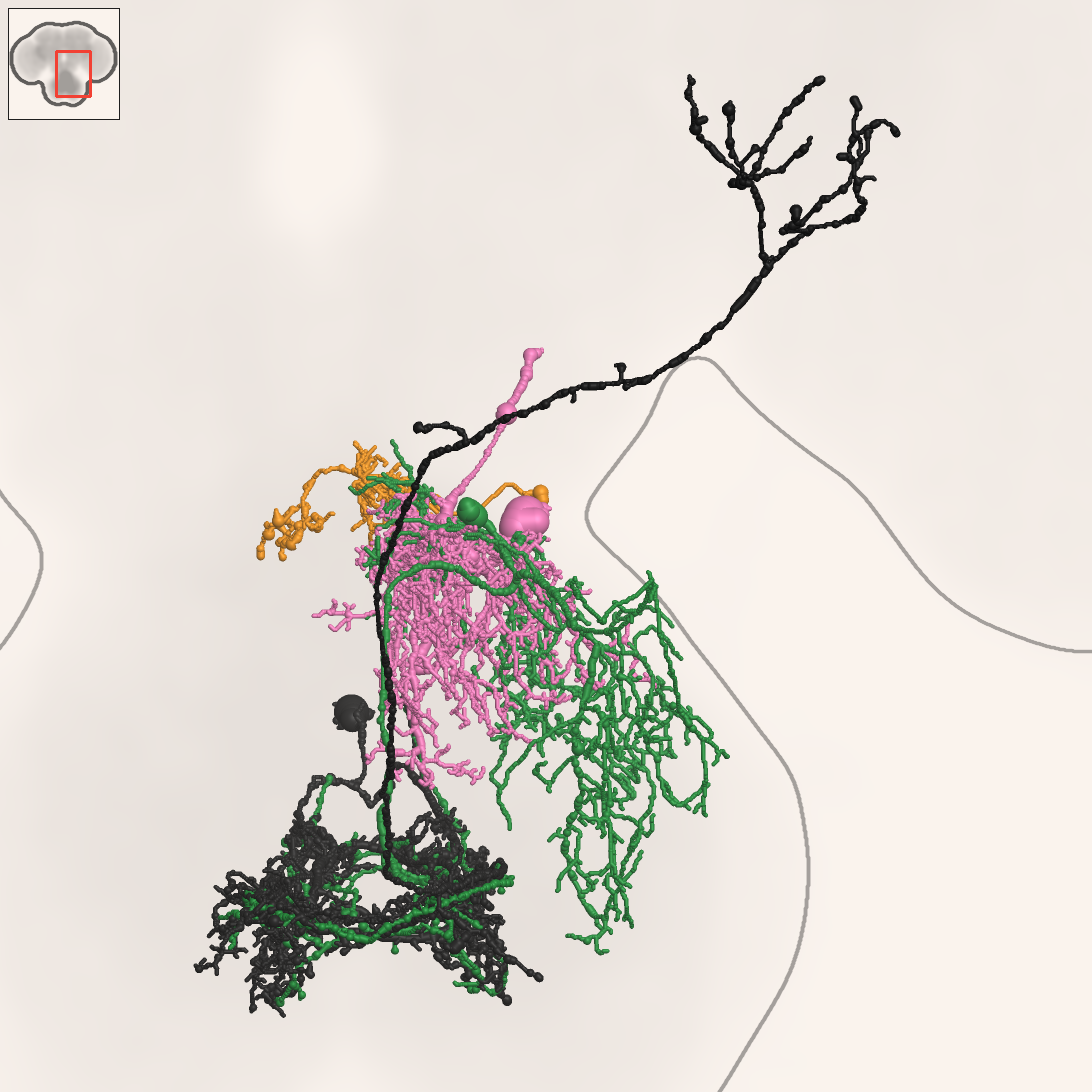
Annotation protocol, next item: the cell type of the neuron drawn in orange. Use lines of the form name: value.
cell type: IN06A117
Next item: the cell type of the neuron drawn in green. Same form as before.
cell type: IN17B008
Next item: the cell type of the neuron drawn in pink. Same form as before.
cell type: MNad34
